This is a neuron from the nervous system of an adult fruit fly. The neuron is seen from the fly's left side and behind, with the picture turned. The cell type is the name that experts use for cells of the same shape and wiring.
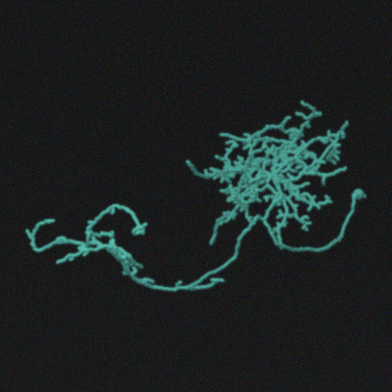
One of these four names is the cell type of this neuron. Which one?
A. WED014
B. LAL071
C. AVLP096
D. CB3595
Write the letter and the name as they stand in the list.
D. CB3595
